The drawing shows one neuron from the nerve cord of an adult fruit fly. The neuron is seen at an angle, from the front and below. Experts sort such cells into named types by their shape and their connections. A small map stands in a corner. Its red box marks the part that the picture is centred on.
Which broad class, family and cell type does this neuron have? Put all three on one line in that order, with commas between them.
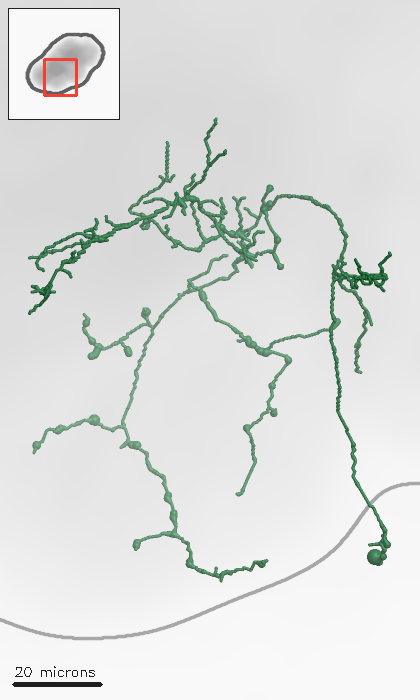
nerve-cord intrinsic neuron, hemilineage 08A, IN08A042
